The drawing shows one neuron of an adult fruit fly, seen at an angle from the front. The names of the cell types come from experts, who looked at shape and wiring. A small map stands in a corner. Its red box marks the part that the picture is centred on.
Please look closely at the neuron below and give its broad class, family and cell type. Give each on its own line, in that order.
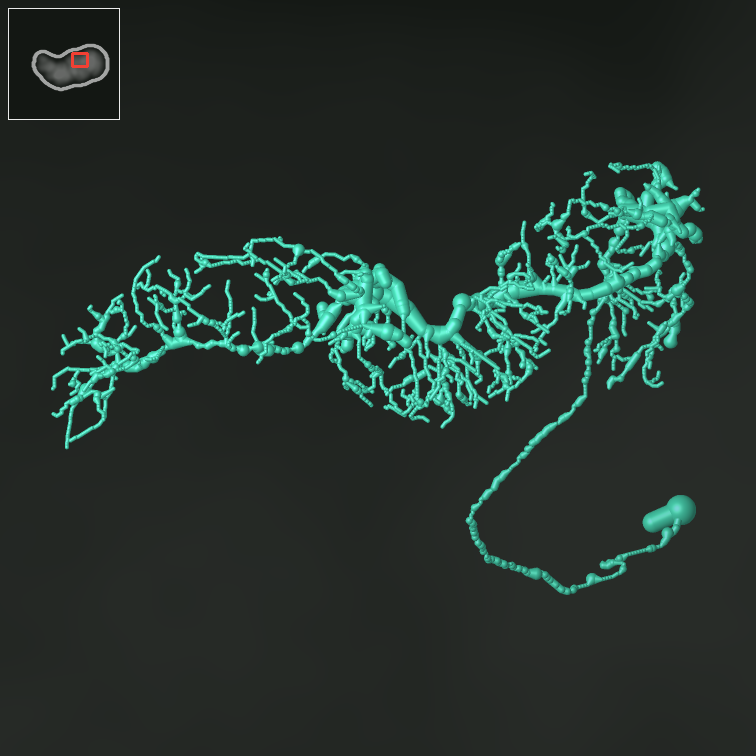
central-brain intrinsic neuron
hemilineage PBp1
Delta7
